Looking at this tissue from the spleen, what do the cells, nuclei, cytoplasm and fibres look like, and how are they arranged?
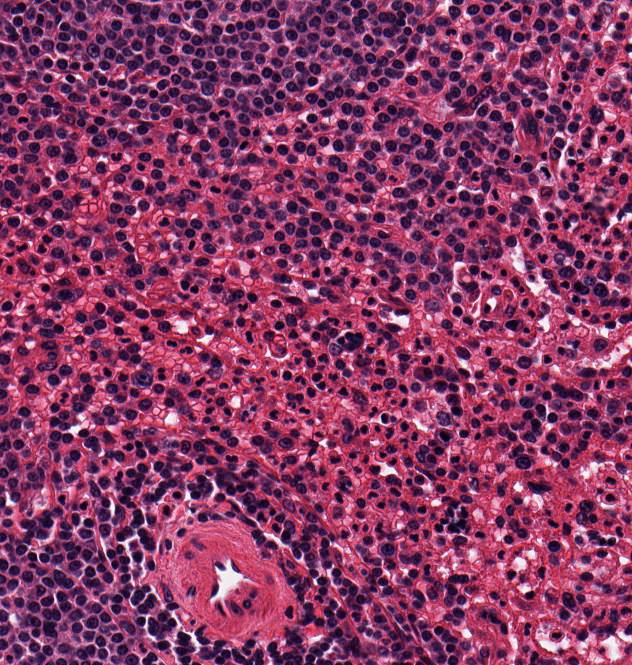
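Densely packed cells occupy the entire field, arranged in diffuse sheets. Neither epithelium nor glands are present, and no fat cells are seen. In the lower left lies a thick-walled small artery with a pink muscular wall.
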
